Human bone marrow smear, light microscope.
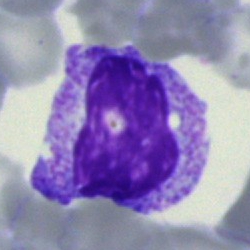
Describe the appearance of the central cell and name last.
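You'll notice the chromatin is dark purple and dense, broken by a few paler patches. Round the nucleus there's a rim of pale lilac cytoplasm, with fine pinkish-purple granules scattered through it. Off to the right of the nucleus, in the cytoplasm, sits a single small round clear spot. It's a myelocyte.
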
